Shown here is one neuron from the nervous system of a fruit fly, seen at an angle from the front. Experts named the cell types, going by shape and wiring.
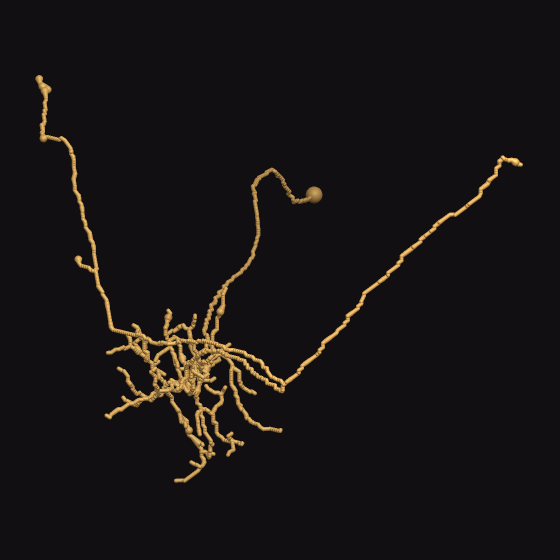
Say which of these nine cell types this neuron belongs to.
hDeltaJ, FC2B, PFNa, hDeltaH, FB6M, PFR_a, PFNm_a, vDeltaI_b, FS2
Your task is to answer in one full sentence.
The neuron is a member of cell type FS2.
